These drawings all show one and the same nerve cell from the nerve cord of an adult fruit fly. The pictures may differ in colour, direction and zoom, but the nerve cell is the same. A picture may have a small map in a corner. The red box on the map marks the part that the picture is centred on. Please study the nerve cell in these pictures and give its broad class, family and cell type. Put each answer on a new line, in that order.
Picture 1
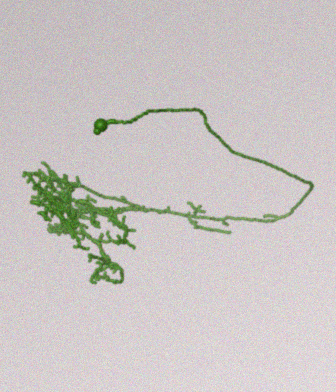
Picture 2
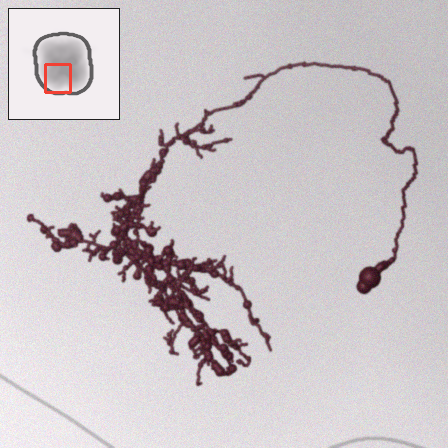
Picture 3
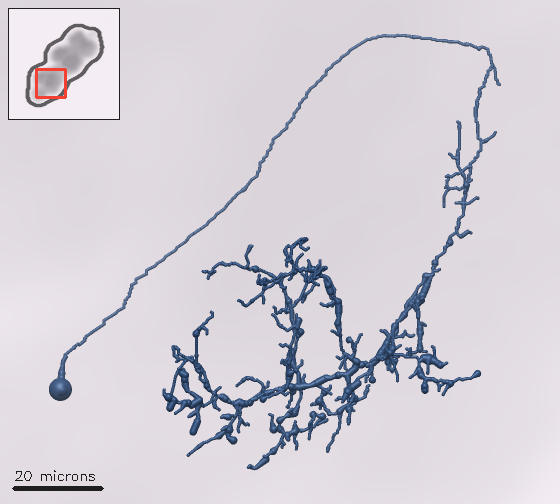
nerve-cord intrinsic neuron
hemilineage 12B
IN12B026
